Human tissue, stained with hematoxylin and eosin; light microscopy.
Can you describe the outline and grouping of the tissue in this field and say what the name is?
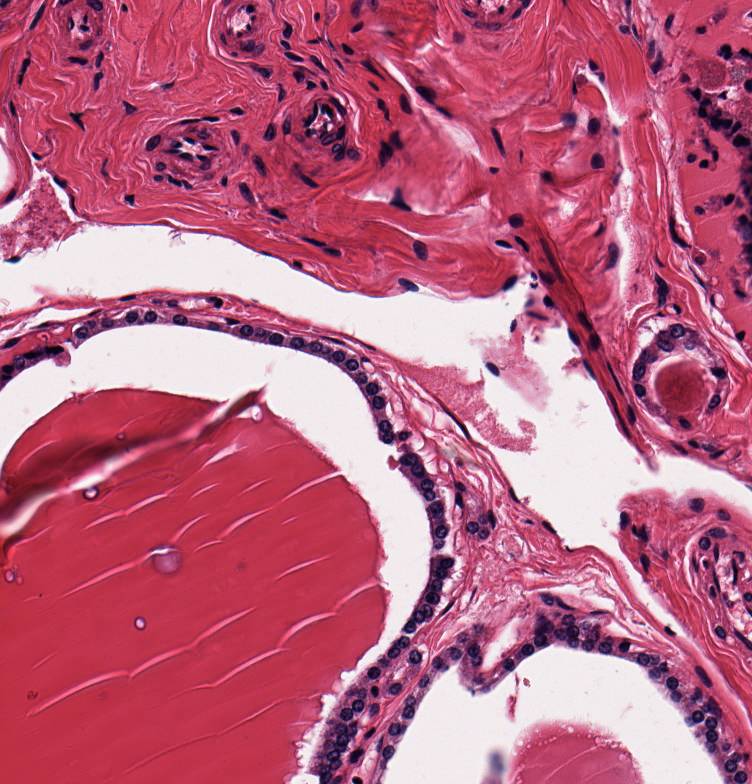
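Item one: a large lower-left lumen, filled with homogeneous pink secretion crossed by fine linear cracks. Item two: a curved lumen across the lower half, lined by a thin layer of low cuboidal cells with round, dark nuclei. Item three: a smaller bottom-centre lumen, also holding pink secretion. The tissue is thyroid.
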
